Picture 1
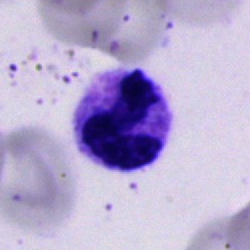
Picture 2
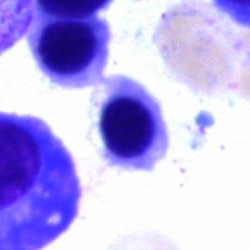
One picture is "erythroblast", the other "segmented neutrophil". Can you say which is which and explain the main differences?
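Segmented neutrophil, picture 1; erythroblast, picture 2. Segmented neutrophil: round, smooth outline; chromatin dark and densely clumped; no nucleoli.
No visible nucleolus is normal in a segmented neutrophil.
Its cytoplasm is pale lilac, fills the space around the nucleus and looks finely rather than coarsely granular.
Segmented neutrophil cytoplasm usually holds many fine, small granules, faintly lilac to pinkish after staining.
Erythroblast: chromatin dense, almost uniform deep purple; no nucleoli; cytoplasm pale blue-lavender, without granules.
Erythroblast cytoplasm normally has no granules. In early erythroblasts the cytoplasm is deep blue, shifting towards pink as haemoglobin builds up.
Main difference: finely granular lilac cytoplasm in the segmented neutrophil against granule-free blue-lavender cytoplasm in the erythroblast. Also noted: a small separate bluish fragment to the right of the erythroblast.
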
